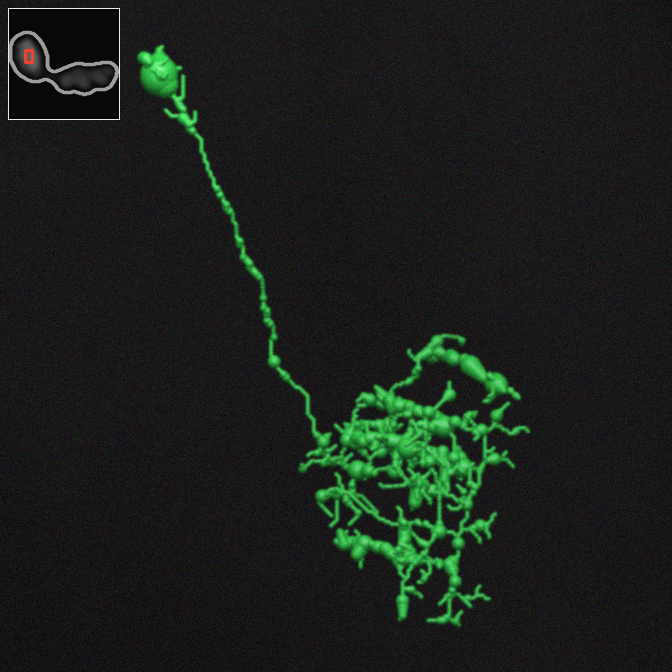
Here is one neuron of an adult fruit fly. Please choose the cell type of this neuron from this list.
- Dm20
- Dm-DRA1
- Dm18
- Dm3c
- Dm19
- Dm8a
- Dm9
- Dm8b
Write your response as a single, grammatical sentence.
With respect to cell type, this neuron is Dm9.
